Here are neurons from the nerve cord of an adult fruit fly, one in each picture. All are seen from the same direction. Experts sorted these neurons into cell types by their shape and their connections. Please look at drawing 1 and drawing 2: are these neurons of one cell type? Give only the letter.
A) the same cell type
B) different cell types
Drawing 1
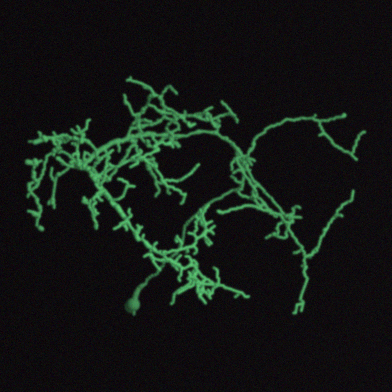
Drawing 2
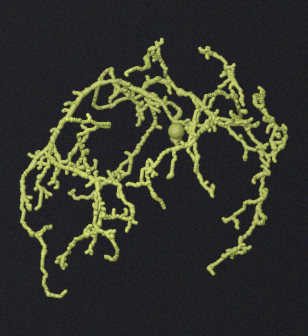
B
